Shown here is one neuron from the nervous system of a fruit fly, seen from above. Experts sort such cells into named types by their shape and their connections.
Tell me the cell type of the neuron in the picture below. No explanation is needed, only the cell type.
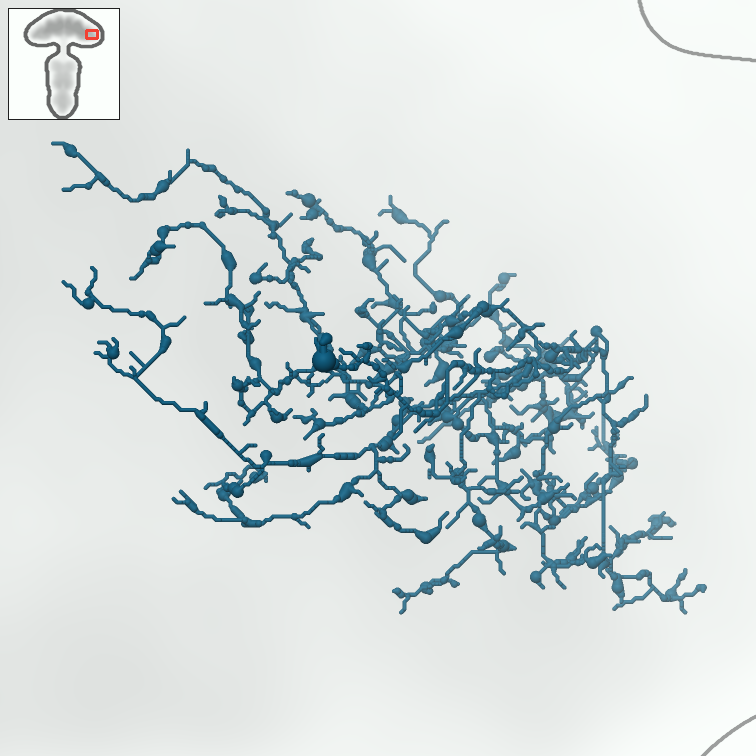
Dm20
